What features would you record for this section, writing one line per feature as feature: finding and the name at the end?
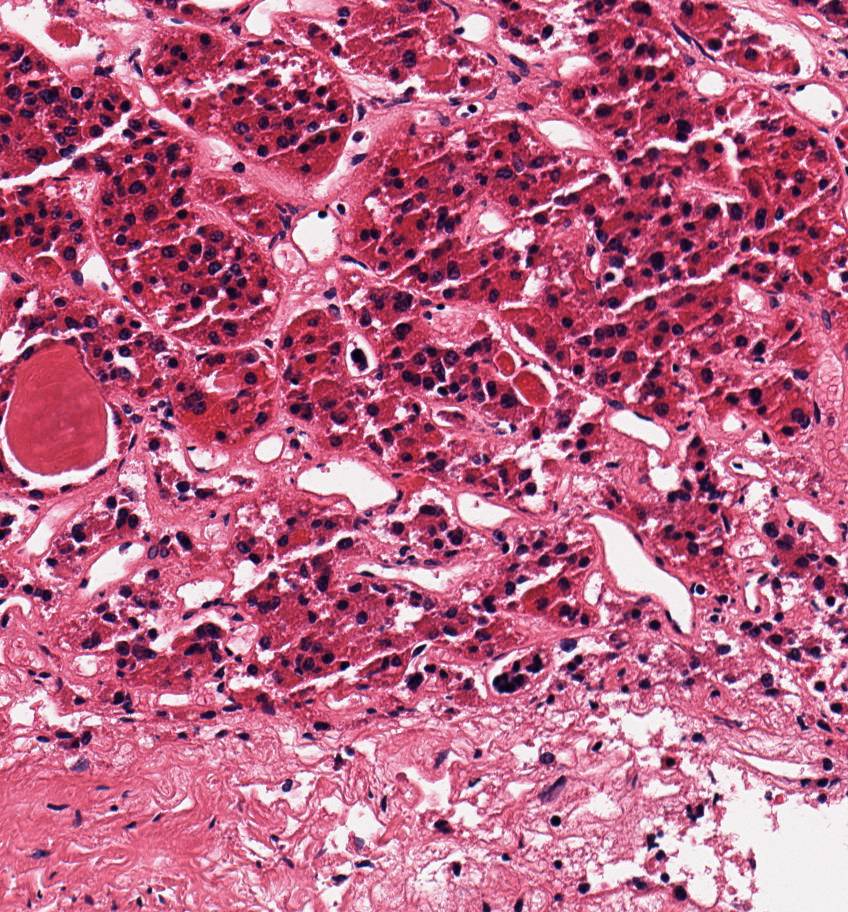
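Arrangement: nests, upper two thirds of field
Septa: thin, fibrous, between nests
Cytoplasm: abundant, intensely eosinophilic, granular
Nuclei: small, round, dark, central
Vessels: thin-walled capillary spaces in septa
Name: pituitary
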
